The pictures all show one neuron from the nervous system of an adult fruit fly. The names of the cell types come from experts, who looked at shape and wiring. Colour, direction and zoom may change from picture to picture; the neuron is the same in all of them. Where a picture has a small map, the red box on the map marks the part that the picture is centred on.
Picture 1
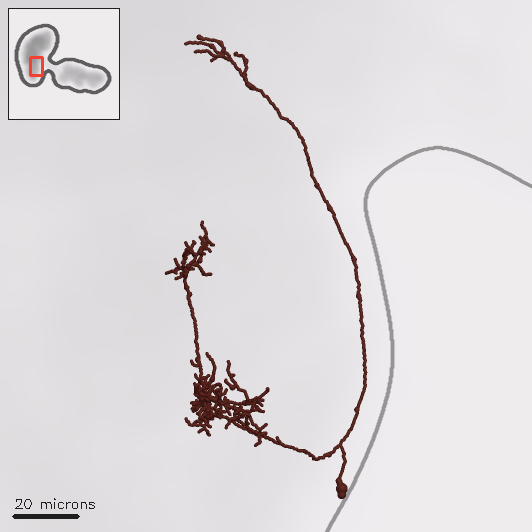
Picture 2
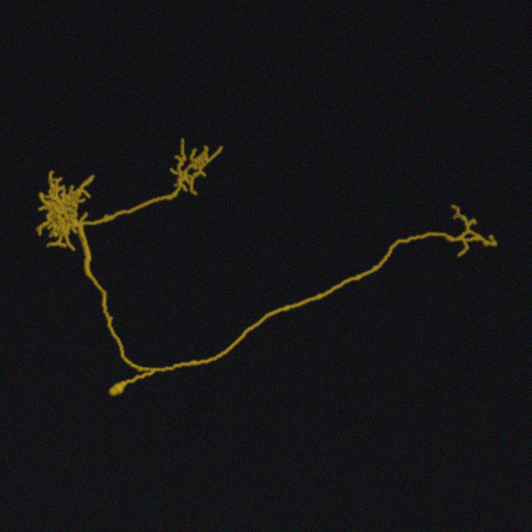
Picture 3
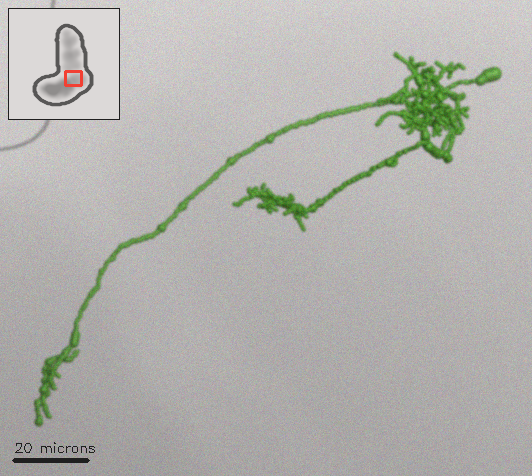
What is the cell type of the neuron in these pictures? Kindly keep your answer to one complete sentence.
A cell of type LLPC1 is what this neuron is.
